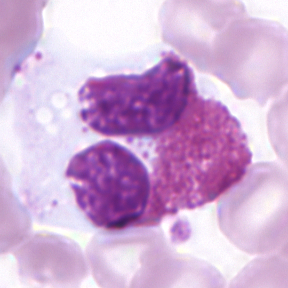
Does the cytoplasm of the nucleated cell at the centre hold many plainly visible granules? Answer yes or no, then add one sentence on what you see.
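Yes. The granules are packed closely together in the right part of the cell.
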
